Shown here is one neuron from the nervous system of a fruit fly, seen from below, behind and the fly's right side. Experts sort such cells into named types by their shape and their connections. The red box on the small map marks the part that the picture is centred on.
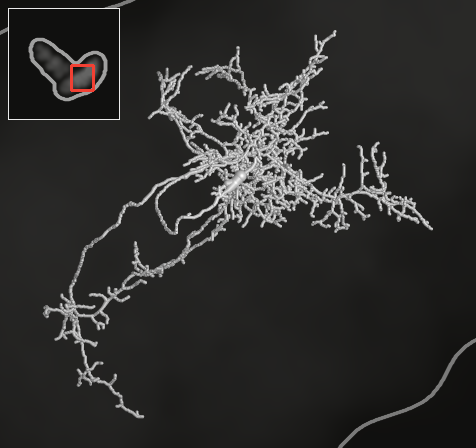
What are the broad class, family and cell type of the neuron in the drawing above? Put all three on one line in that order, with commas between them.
central-brain intrinsic neuron, hemilineage LB3, CB0517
